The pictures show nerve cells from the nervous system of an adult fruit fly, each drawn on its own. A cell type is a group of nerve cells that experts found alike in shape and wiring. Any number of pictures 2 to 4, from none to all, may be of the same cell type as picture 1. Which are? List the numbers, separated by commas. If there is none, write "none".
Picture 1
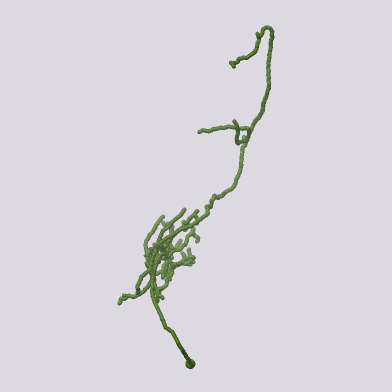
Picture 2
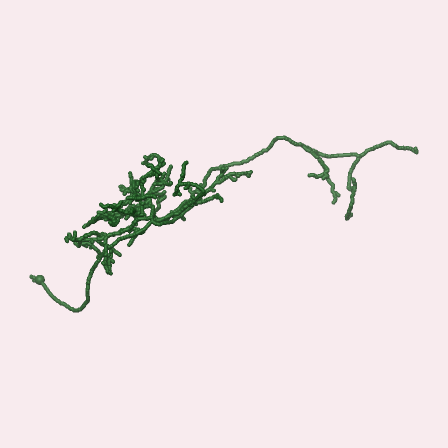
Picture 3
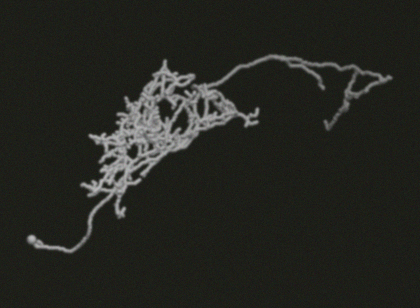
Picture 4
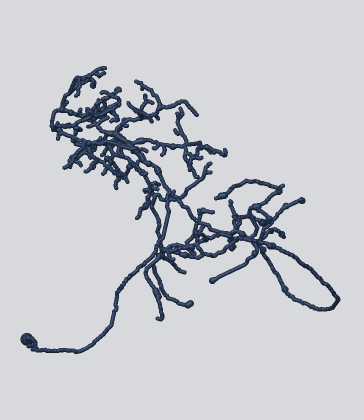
2, 3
